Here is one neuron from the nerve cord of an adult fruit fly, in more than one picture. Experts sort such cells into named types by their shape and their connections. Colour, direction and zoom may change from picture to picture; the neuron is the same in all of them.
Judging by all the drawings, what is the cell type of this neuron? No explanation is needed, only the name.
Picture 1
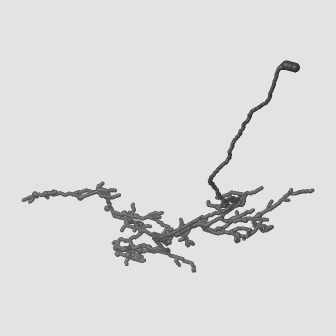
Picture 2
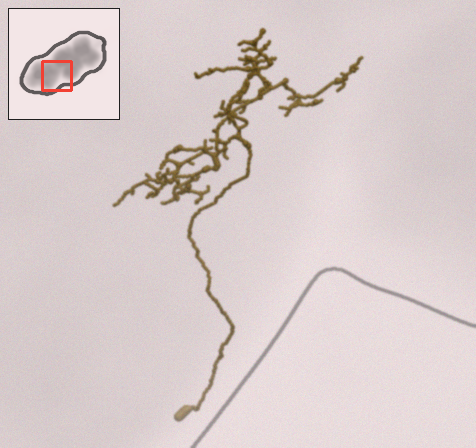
IN09A094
